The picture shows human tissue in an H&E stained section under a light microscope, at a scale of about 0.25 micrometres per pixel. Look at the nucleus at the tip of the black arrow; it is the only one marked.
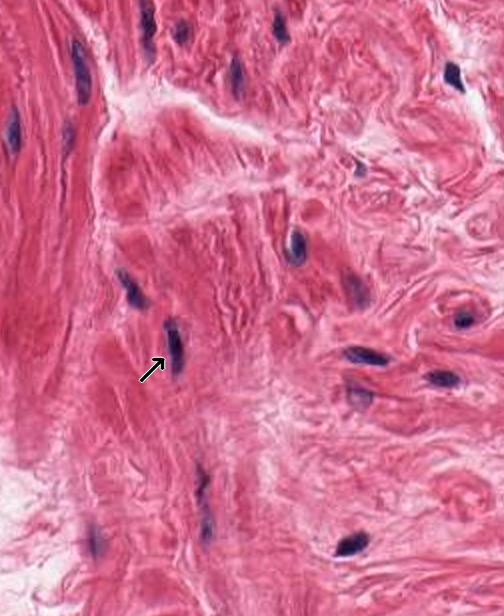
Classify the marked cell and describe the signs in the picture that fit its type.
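Smooth muscle cell. The nucleus is long and narrow, with its long axis running roughly up and down. The nucleus is stained dark purple, fairly evenly throughout, and is about as dark as the other elongated nuclei nearby. The cytoplasm around it is pink and finely streaked, and it blends into the neighbouring pink fibres without a visible cell border. It lies within a band of pink fibres running in the same direction as the nucleus, with another elongated dark nucleus close by, above and to the left.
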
